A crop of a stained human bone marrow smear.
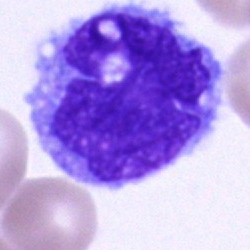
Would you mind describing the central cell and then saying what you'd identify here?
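Outline: roughly round, edge finely bumpy and irregular. Next, the nucleus fills most of the cell, leaving a narrow cytoplasmic rim. Then several small clear vacuoles sit along the cytoplasm's left edge. Last, clear pale spaces lie over the upper nucleus. This is a monocyte.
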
